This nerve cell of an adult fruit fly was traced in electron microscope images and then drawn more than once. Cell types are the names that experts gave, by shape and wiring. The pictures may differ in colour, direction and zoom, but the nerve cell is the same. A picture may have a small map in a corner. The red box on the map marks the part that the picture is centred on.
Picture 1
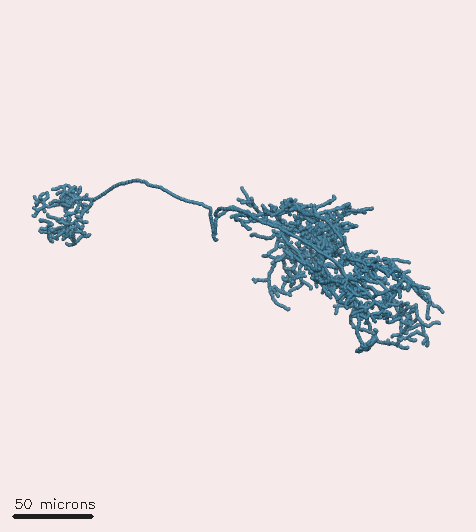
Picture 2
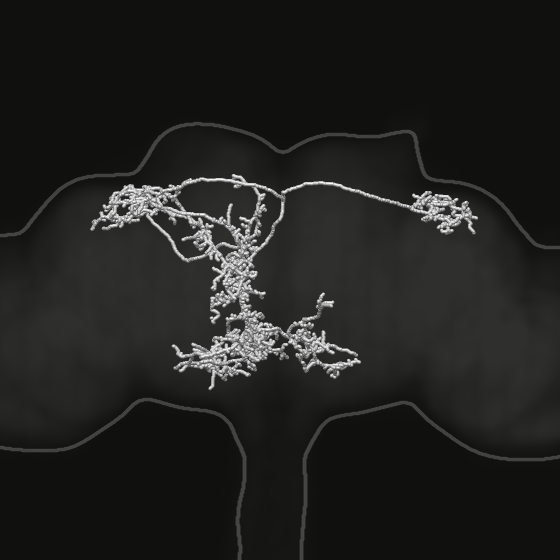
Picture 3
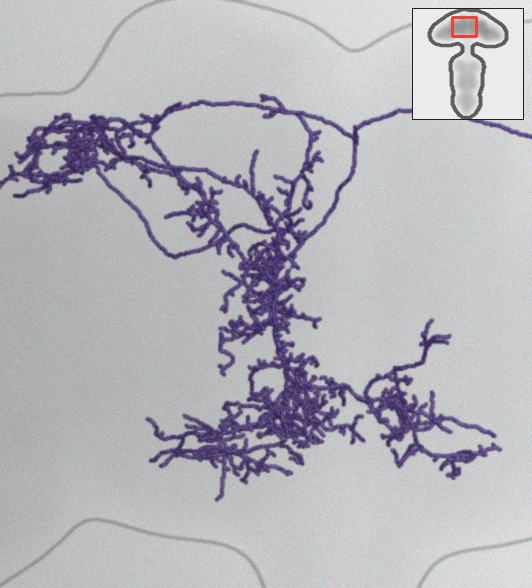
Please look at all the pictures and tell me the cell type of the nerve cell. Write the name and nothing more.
AOTU035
